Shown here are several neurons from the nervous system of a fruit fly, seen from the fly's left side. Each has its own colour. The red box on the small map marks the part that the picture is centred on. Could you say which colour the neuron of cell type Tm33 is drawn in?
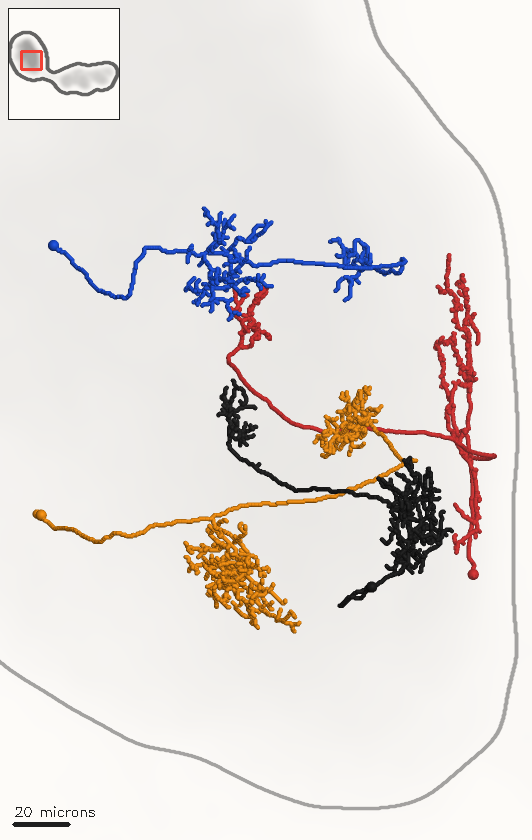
red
